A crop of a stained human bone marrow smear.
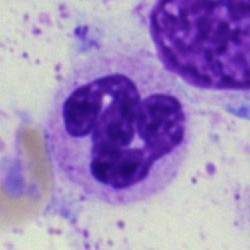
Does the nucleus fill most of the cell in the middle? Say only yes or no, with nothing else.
No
